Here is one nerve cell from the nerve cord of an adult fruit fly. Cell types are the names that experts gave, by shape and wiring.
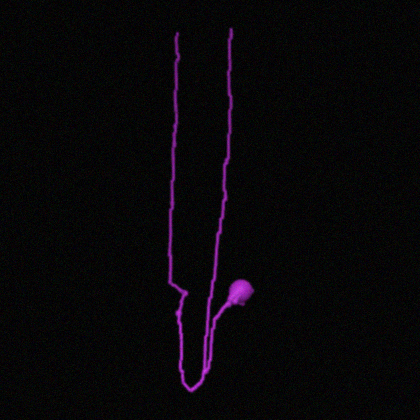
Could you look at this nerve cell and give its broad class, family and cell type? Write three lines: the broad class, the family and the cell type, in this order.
ascending neuron
hemilineage 01A
AN01A086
